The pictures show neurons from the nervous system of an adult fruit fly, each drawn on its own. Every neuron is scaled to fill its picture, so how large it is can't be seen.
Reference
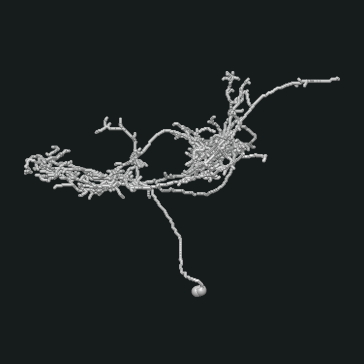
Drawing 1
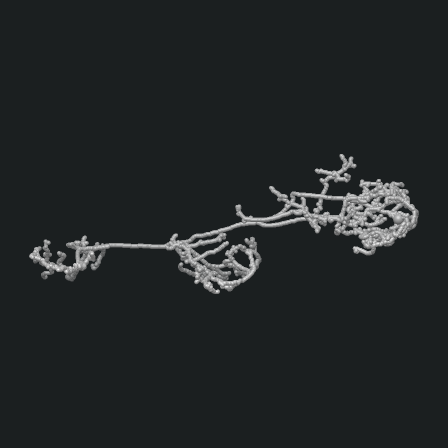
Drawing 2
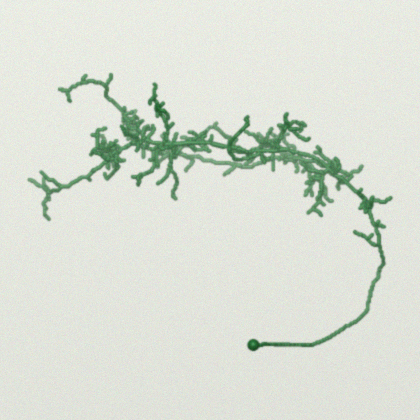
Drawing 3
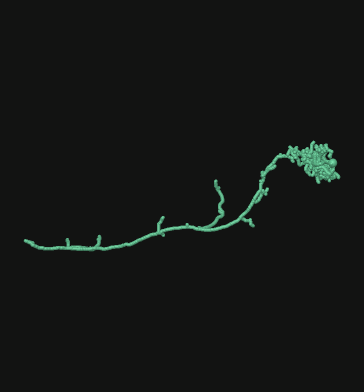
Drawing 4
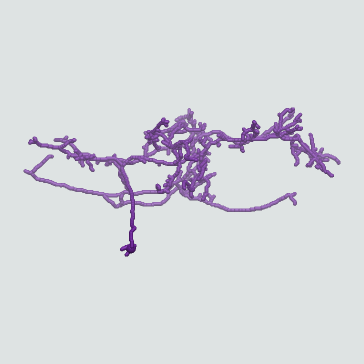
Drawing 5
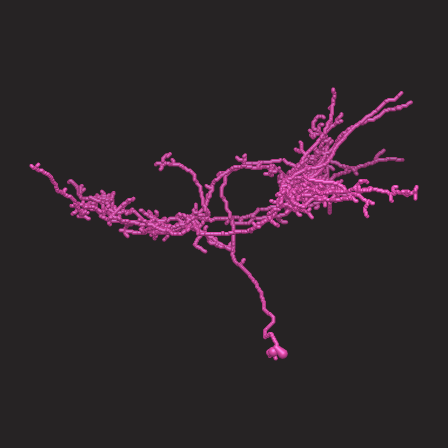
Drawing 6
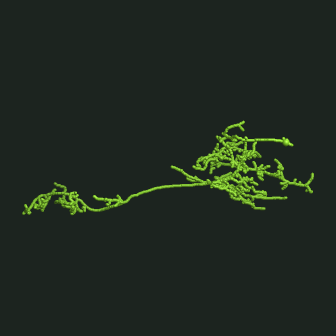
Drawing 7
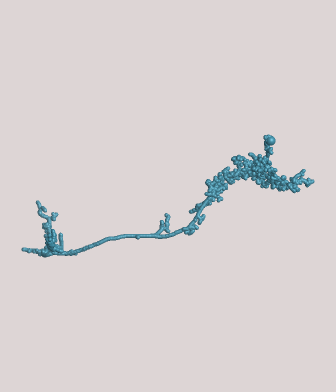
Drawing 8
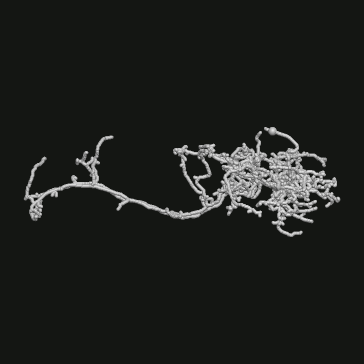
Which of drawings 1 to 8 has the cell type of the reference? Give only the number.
5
